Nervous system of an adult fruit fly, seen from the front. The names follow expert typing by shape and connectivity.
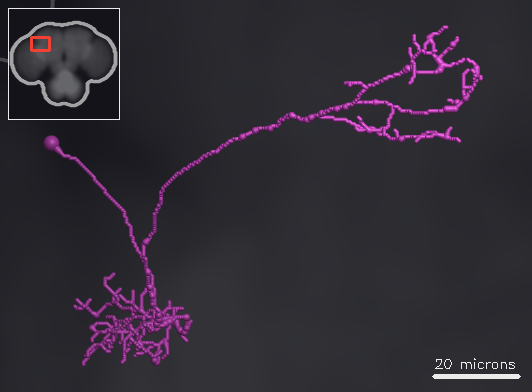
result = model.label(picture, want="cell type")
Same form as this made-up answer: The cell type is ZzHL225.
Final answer: The cell type is LC10d.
